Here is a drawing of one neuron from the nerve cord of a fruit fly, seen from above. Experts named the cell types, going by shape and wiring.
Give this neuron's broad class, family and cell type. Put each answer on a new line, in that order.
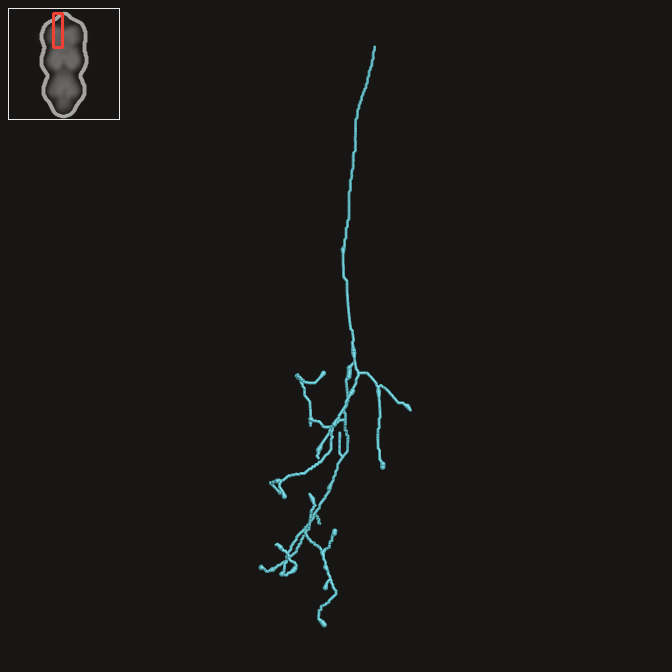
descending neuron
hemilineage LB19
DNg53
